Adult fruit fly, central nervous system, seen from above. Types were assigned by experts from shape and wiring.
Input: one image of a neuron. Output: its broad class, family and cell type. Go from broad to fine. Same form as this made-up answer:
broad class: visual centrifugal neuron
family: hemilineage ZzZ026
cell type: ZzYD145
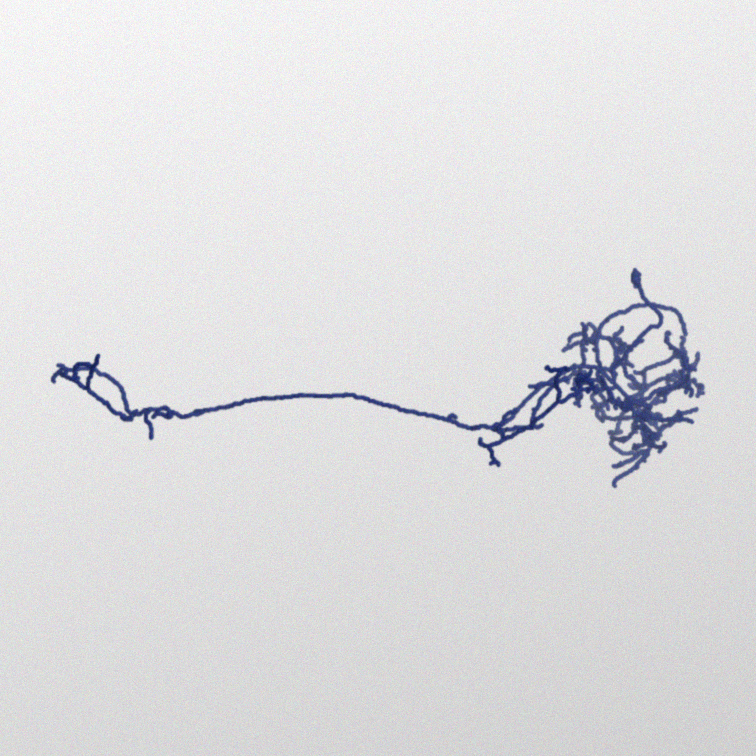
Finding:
broad class: central-brain intrinsic neuron
family: hemilineage VLPl&d1_dorsal
cell type: AVLP723m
